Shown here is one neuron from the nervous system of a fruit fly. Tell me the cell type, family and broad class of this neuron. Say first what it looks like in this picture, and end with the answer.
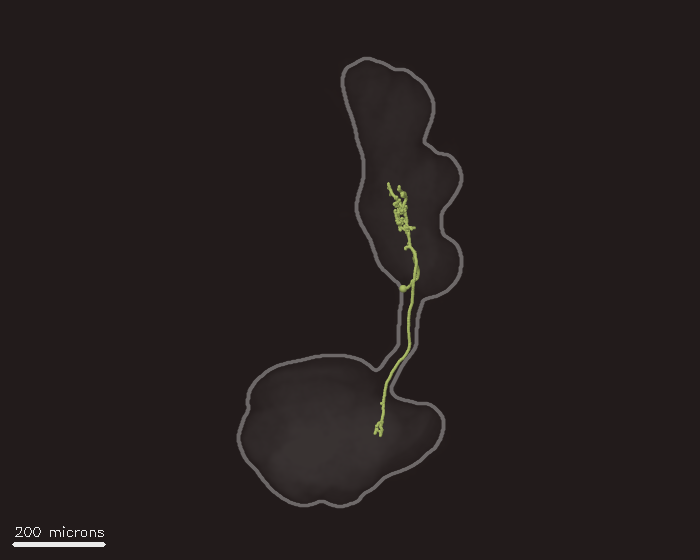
Its cell body lies in the middle of the picture. By the scale bar it is about 550 microns tall in this view. Its cell type is AN08B107. The family is hemilineage 08B. Its broad class is ascending neuron.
